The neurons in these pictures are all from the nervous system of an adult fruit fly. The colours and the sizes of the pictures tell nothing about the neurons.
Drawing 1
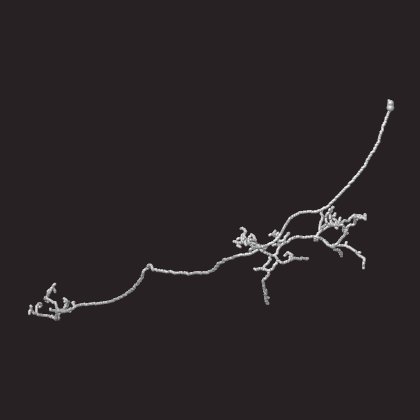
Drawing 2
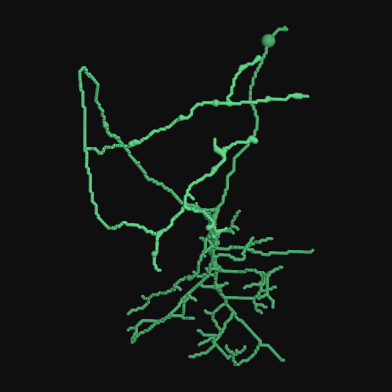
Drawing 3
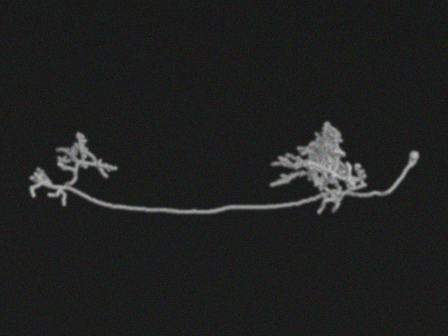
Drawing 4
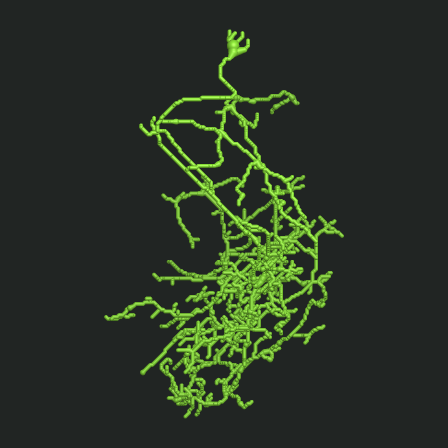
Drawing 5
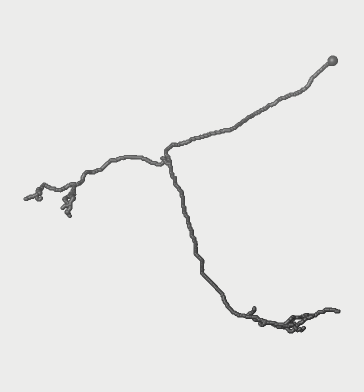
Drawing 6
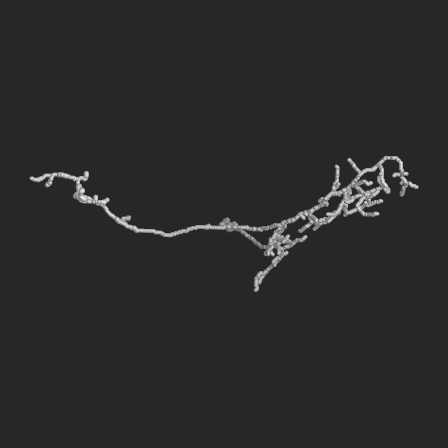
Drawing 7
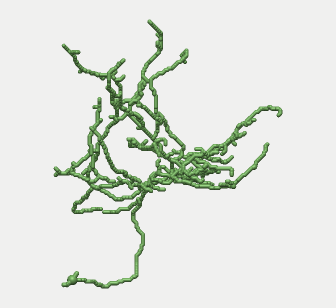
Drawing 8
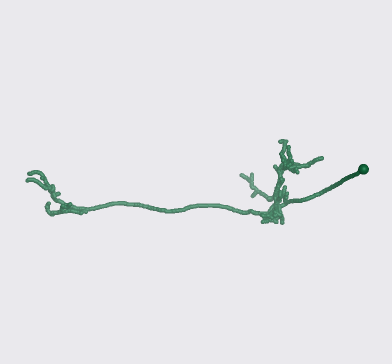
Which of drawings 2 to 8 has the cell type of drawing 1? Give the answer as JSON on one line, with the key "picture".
{"picture": 8}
